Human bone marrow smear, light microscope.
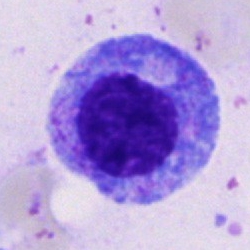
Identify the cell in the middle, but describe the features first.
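A roughly round outline, I'd say. The nuclear chromatin stains dark purple and looks dense. Plenty of cytoplasm here, a broad rim around the nucleus, and a paler patch of it lies beside the nucleus at its upper right. The cell is a promyelocyte.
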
